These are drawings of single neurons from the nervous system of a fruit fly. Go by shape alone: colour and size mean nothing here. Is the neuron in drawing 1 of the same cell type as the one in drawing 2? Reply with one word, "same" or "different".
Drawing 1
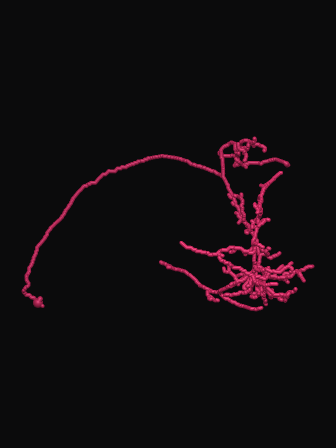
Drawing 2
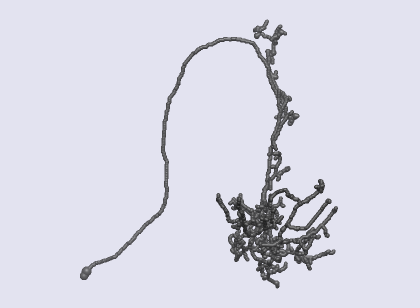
different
